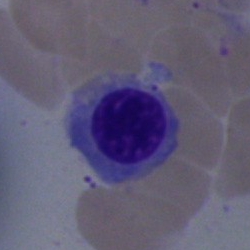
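Erythroblast (central cell). Its cytoplasm is wider on the left of the nucleus than on the right and contains no visible granules. The outline is irregular, with small bulges. A small pale-blue bleb projects from the upper right edge.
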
